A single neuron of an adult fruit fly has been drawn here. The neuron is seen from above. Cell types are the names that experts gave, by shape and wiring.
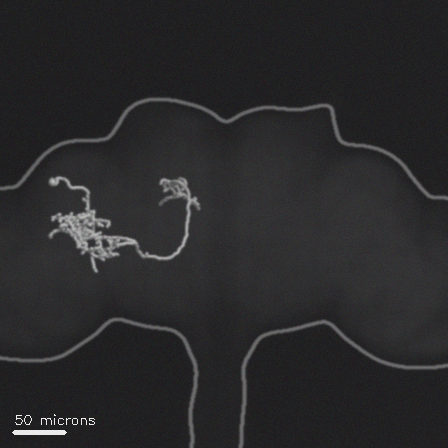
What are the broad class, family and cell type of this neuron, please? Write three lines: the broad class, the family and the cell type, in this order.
central-brain intrinsic neuron
hemilineage VLPd1
LHAD2c2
